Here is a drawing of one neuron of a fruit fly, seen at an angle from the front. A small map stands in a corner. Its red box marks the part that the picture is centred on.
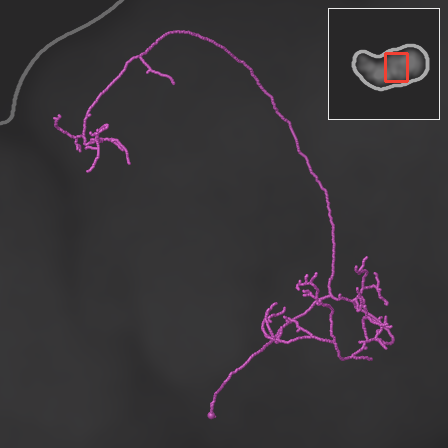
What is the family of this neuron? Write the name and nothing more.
hemilineage ALlv1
